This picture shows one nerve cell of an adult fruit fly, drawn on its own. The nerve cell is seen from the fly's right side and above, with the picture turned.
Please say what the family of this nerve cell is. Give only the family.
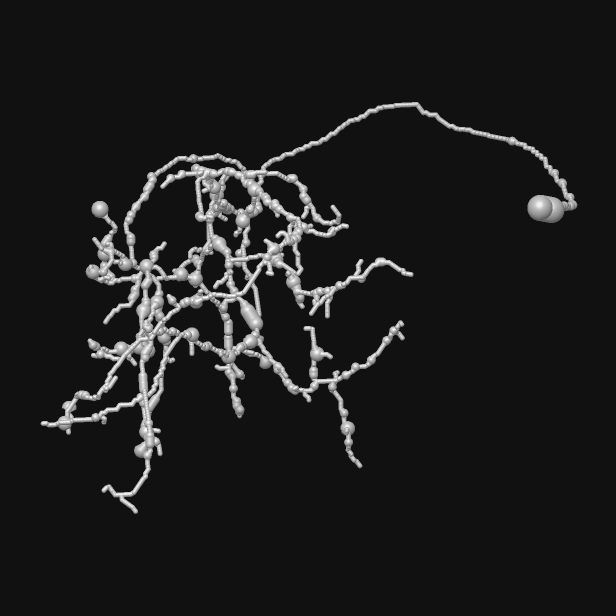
hemilineage VLPp&l1_anterior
